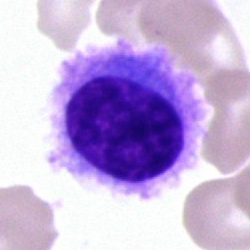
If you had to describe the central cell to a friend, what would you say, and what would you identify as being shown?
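The outline of the cell is irregular rather than smooth. Chromatin is dark purple, mottled in a clumped pattern. A moderate rim of pale lilac-blue cytoplasm shows no distinct granules. The cell is a hairy cell.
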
